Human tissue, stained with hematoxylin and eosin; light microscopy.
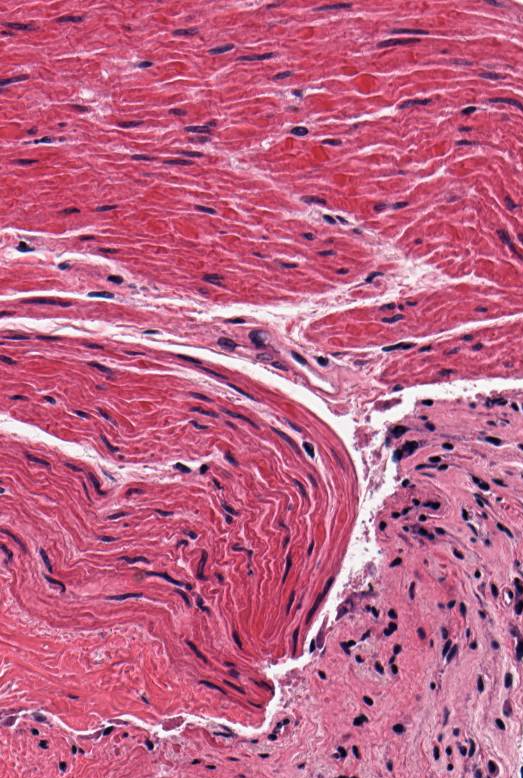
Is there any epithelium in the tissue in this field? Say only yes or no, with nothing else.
No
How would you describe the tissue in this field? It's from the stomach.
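You've got bundles of deep pink spindle cells over the top and left, nuclei dark, slender and elongated along the cells; one centre-left bundle curves in a wavy arc. The lower right corner is paler and differently textured, with scattered small oval to round dark nuclei.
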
